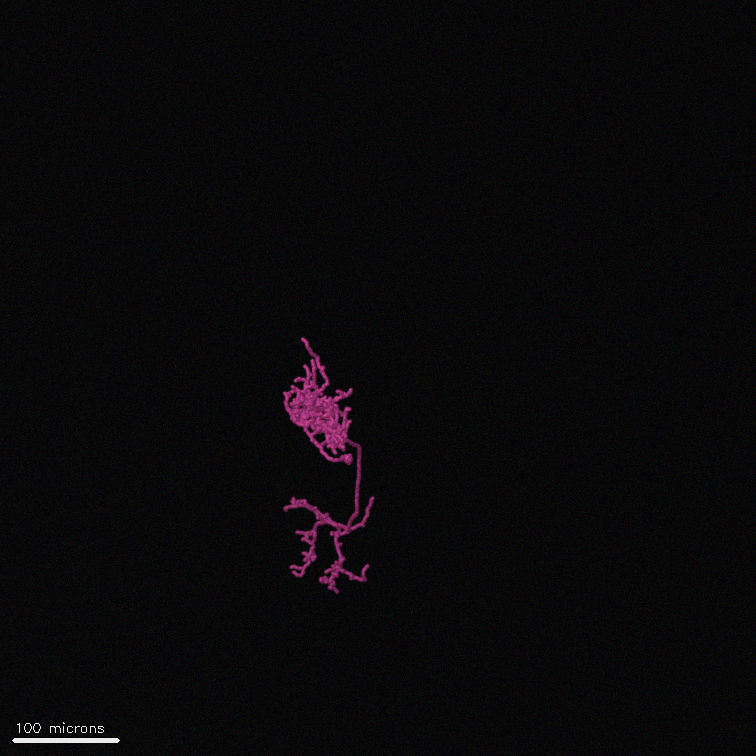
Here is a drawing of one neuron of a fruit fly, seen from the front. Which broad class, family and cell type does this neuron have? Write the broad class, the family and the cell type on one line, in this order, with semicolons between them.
descending neuron; DNge; DNge068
